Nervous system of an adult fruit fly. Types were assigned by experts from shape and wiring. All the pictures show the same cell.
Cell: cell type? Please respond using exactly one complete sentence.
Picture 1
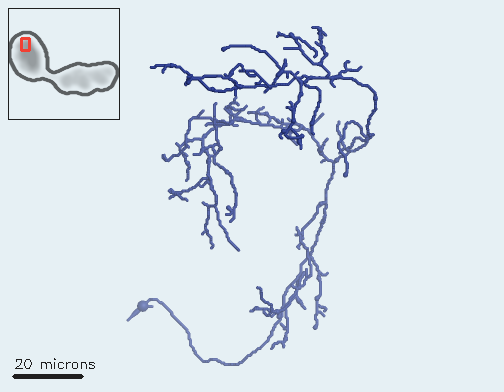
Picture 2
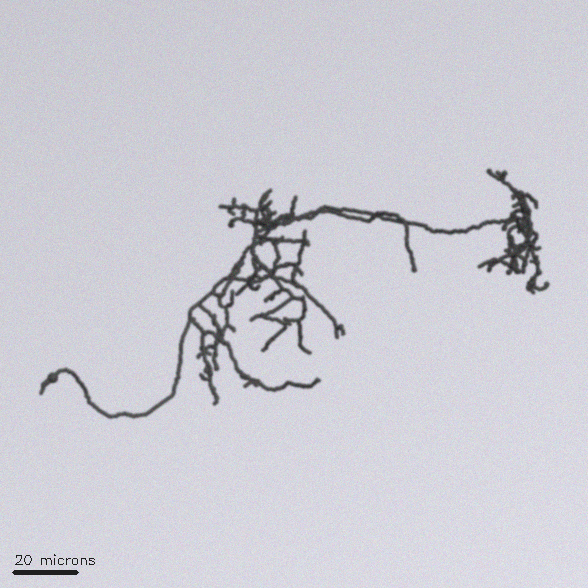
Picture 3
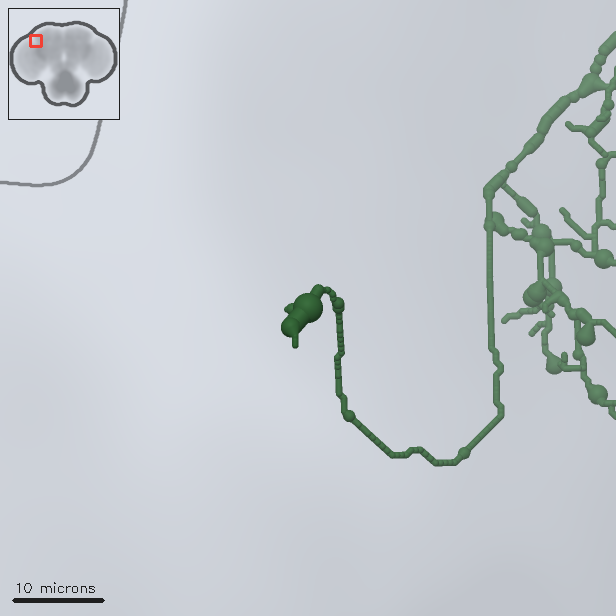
The neuron is typed under the name CB0993.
